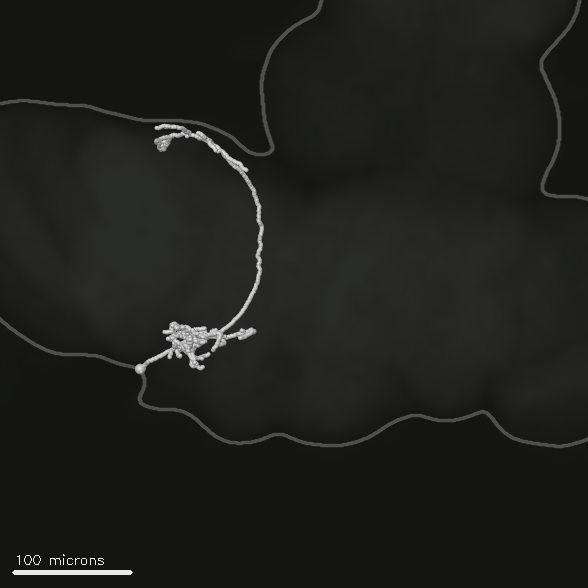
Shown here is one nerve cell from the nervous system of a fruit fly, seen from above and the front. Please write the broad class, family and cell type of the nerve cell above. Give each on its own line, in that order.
central-brain intrinsic neuron
hemilineage ALlv1
M_lvPNm35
